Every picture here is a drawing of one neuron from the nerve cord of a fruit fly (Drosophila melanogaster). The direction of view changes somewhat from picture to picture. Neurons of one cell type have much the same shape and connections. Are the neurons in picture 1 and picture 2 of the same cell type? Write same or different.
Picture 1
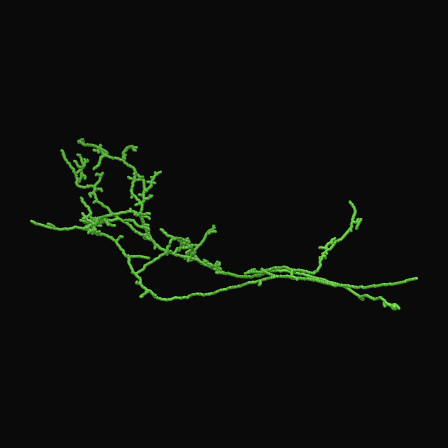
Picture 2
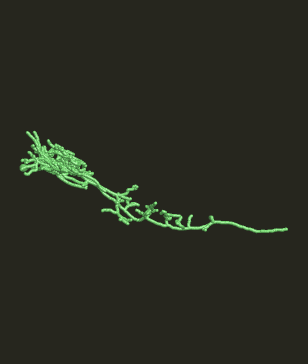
different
